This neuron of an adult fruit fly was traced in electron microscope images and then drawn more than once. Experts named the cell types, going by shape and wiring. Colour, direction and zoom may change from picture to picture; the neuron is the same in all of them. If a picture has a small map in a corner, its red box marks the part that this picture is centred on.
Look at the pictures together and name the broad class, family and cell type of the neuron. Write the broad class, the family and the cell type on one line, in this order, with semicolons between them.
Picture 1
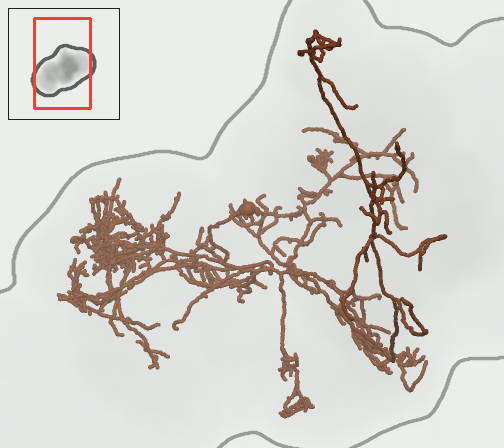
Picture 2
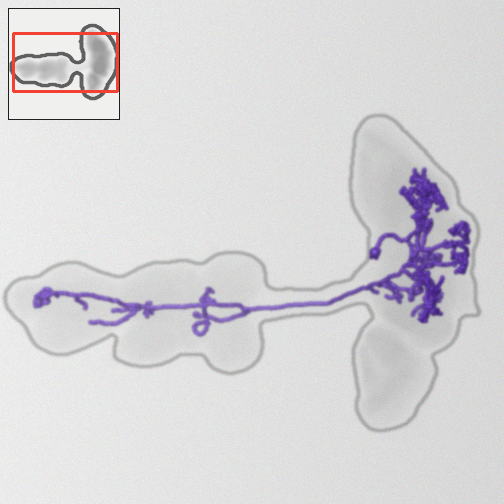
descending neuron; DNp; DNp62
